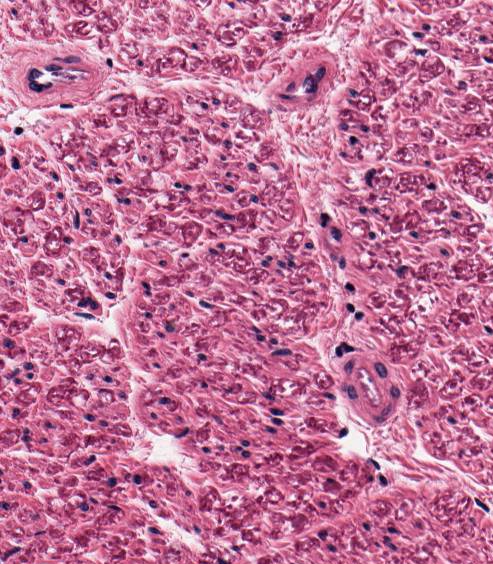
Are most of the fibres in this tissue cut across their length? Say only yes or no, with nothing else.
Yes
